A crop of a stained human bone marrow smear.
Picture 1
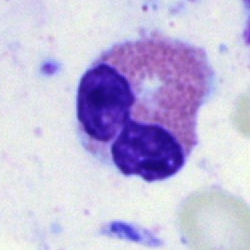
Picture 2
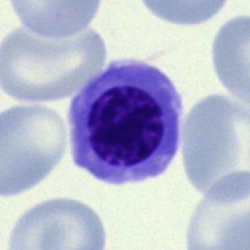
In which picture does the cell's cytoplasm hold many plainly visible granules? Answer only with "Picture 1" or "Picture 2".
Picture 1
